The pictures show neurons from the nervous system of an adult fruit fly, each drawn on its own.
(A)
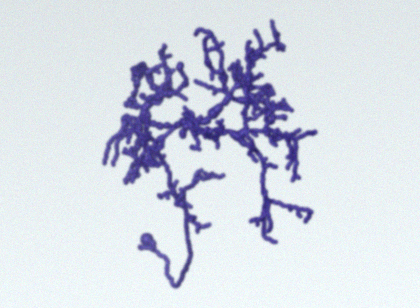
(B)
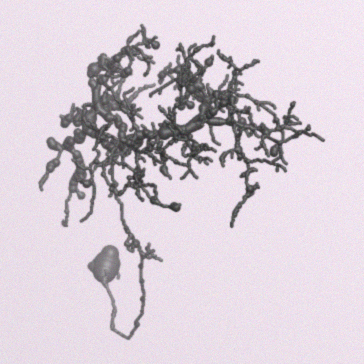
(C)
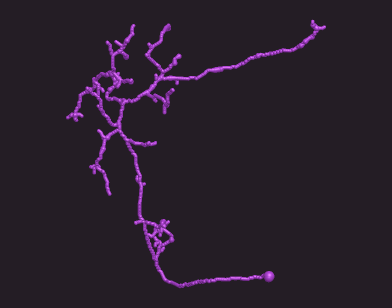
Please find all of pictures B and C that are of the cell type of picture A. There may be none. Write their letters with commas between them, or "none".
B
